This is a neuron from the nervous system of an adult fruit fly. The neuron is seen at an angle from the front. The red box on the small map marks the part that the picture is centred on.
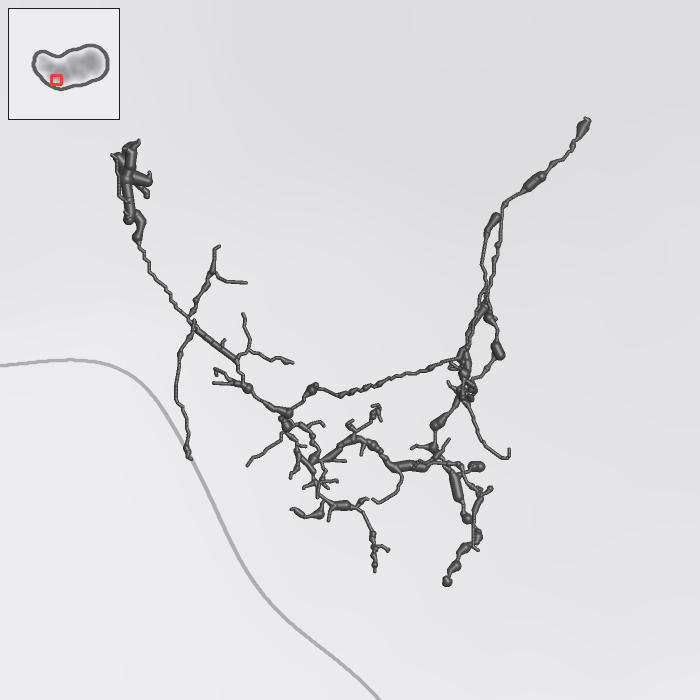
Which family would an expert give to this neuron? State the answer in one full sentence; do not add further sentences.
Within family hemilineage 20A.22A is found this neuron.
